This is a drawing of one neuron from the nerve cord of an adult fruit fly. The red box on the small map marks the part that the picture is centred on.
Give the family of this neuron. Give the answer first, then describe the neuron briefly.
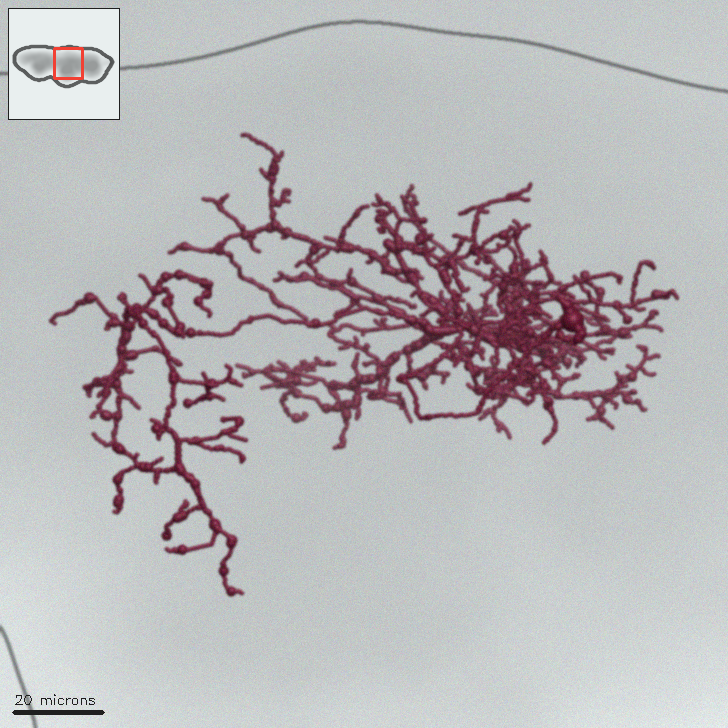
Its family is hemilineage 08A. This is a nerve-cord intrinsic neuron. By the scale bar it is about 140 microns wide in this view. More than a hundred branch ends can be seen.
